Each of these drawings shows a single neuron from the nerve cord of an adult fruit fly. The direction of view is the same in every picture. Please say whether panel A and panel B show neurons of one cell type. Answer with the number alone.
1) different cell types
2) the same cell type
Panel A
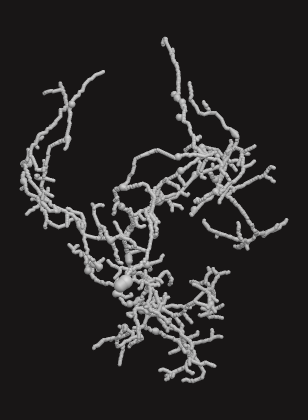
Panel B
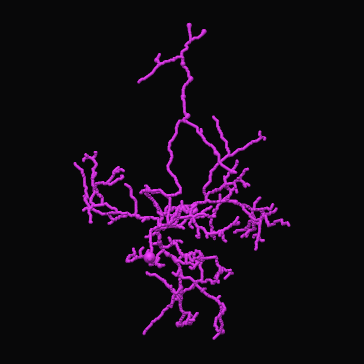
2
